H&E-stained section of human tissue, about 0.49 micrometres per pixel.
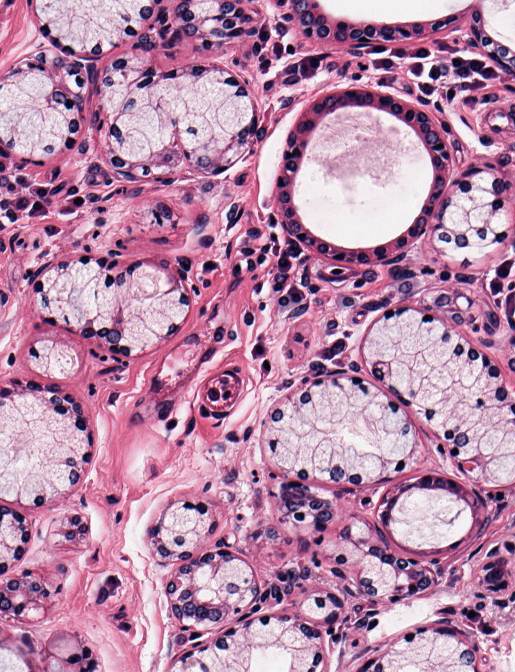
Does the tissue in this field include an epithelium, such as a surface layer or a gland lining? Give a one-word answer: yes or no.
Yes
